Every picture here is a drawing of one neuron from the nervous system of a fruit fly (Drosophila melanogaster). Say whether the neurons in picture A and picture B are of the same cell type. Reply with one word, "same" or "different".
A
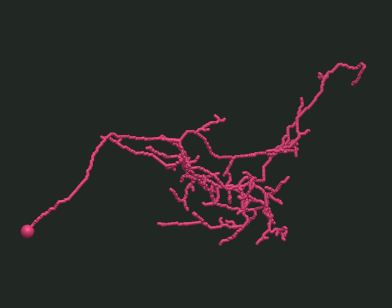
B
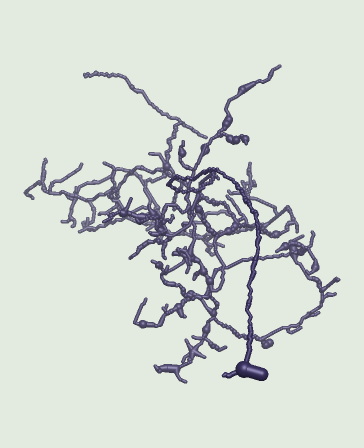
different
